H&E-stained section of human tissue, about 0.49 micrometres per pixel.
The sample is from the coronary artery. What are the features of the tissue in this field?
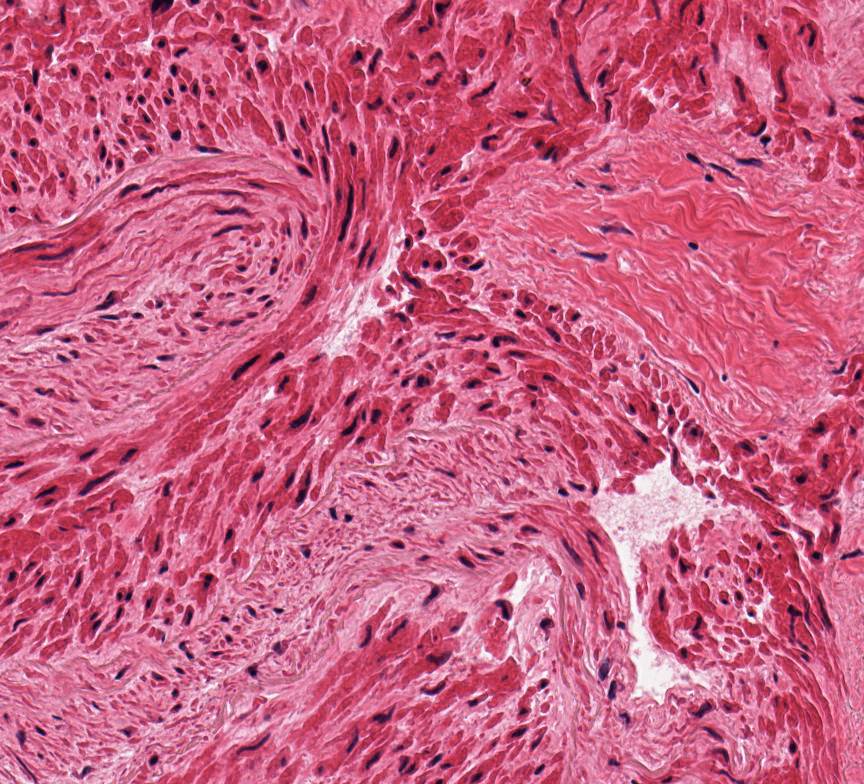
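Smooth muscle bundles make up the field, running in intersecting, curving fascicles in different directions. Lengthwise-cut fibres have elongated, dark, blunt-ended nuclei. The muscle cell cytoplasm stains a deep, bright pink. Paler pink, wavy collagen with few nuclei occupies the upper right.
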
